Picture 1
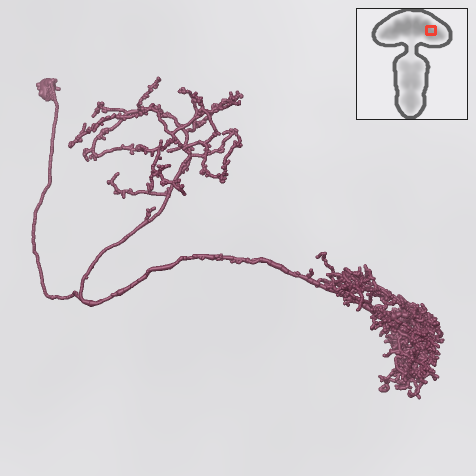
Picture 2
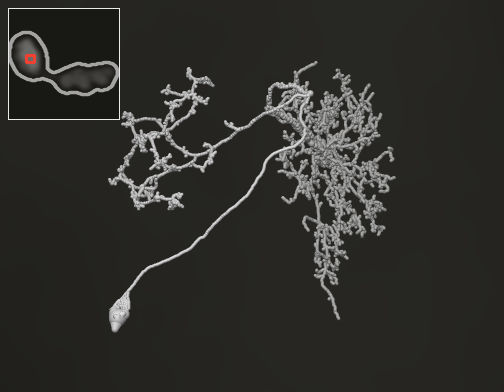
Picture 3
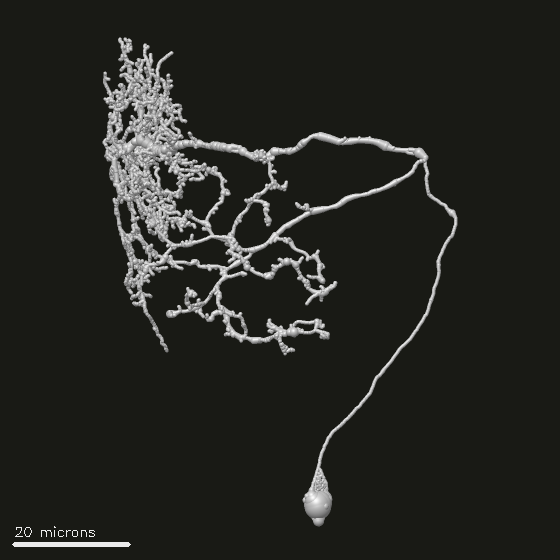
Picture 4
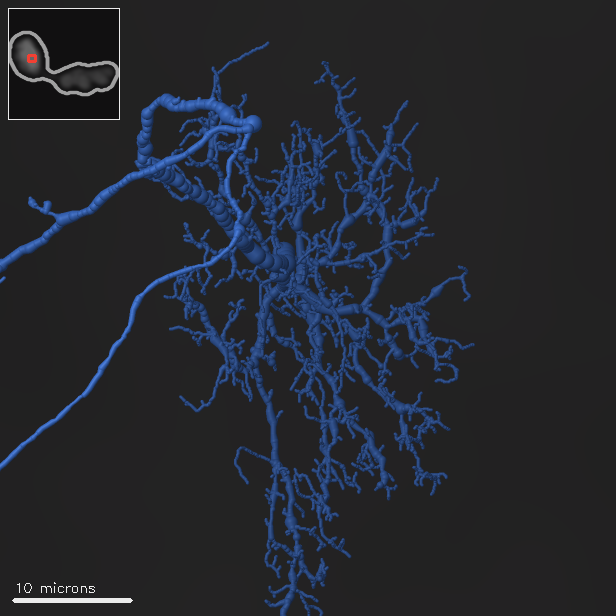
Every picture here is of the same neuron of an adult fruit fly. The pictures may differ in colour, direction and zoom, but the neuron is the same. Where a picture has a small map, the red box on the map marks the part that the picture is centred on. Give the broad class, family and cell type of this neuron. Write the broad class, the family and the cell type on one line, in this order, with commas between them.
visual projection neuron, hemilineage VPNv1, LC17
